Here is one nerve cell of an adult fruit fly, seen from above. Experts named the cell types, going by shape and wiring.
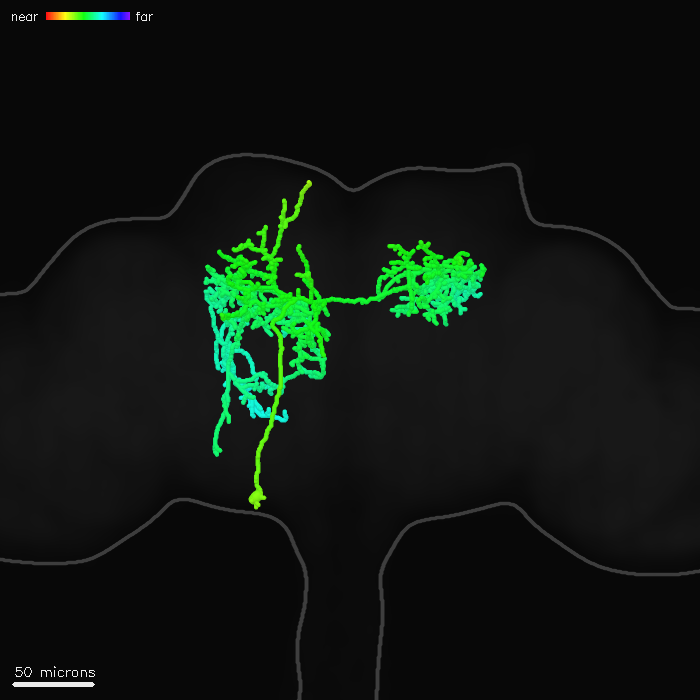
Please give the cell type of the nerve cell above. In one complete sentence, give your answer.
By its cell type, the nerve cell is LAL170.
